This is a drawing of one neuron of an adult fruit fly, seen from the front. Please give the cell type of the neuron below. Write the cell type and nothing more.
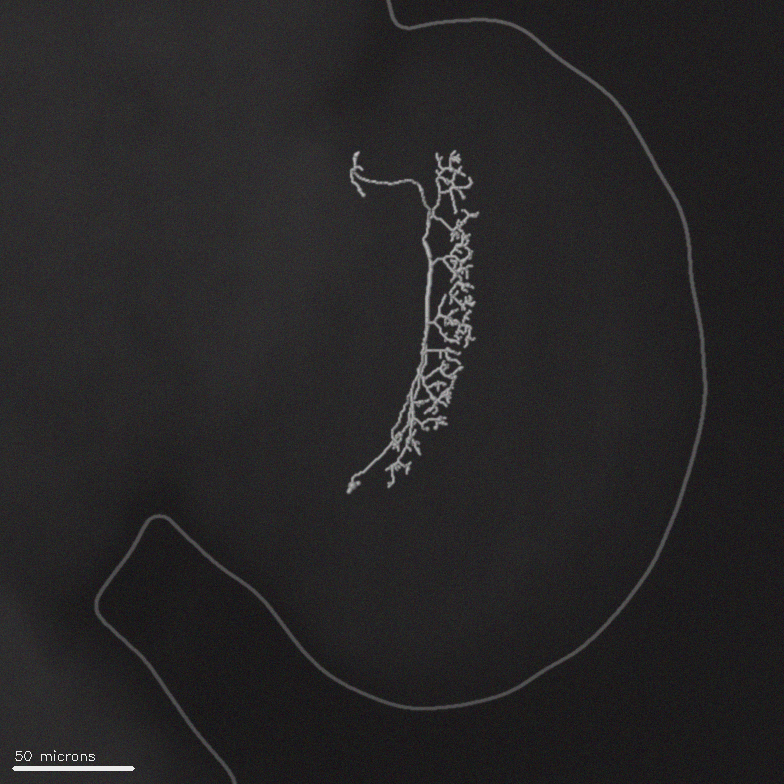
Tlp14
